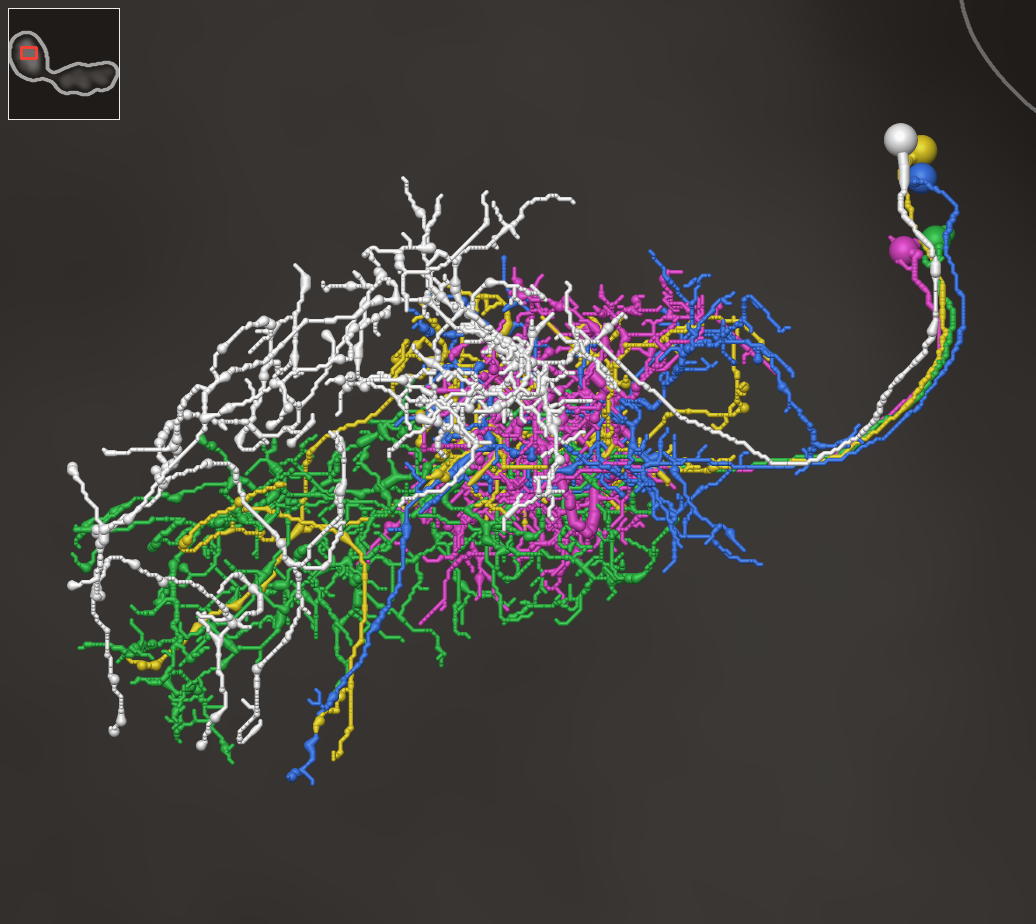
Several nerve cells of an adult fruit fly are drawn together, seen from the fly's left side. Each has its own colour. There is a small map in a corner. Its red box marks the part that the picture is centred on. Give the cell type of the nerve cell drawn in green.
CB1632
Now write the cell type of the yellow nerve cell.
AVLP469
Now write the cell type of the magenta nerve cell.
PVLP104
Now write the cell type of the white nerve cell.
CB2396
